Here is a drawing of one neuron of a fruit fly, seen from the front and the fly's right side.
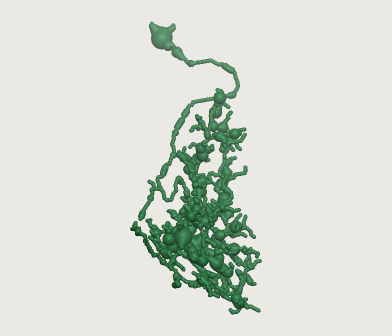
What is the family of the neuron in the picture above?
LPi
